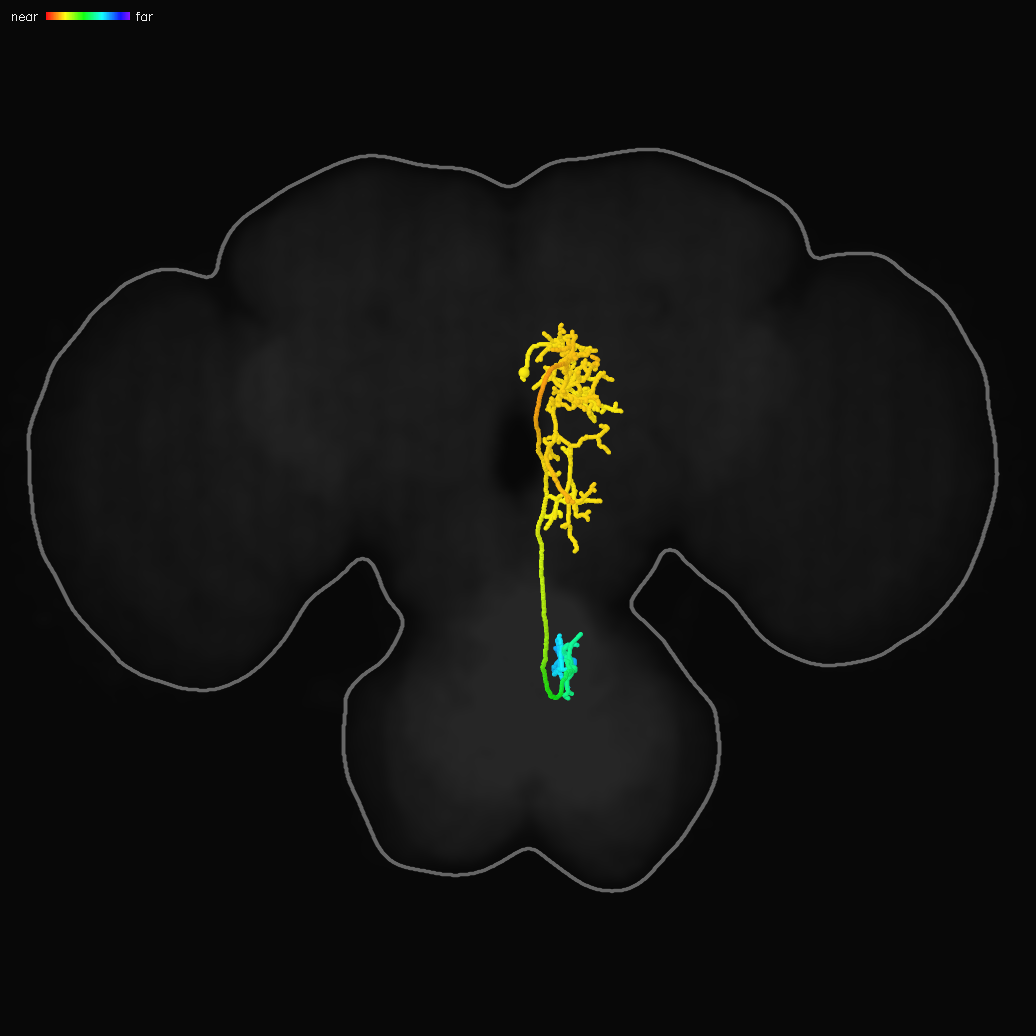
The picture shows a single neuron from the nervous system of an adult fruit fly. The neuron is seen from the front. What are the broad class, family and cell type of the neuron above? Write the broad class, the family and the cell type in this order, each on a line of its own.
descending neuron
hemilineage PSp2
DNp16_b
